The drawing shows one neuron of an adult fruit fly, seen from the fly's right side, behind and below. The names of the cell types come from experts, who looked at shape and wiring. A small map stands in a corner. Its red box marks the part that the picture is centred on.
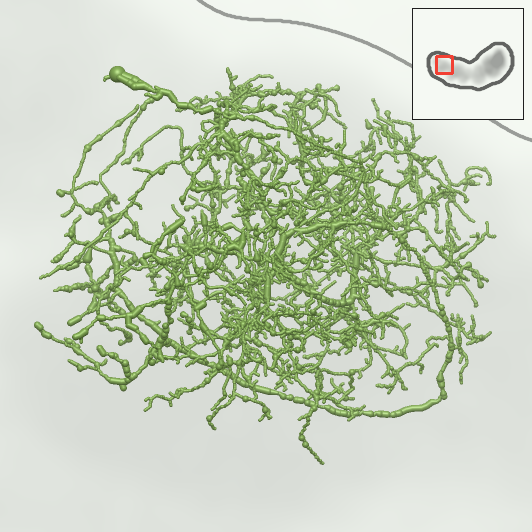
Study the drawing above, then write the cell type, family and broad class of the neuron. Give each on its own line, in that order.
IN09A006
hemilineage 09A
nerve-cord intrinsic neuron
